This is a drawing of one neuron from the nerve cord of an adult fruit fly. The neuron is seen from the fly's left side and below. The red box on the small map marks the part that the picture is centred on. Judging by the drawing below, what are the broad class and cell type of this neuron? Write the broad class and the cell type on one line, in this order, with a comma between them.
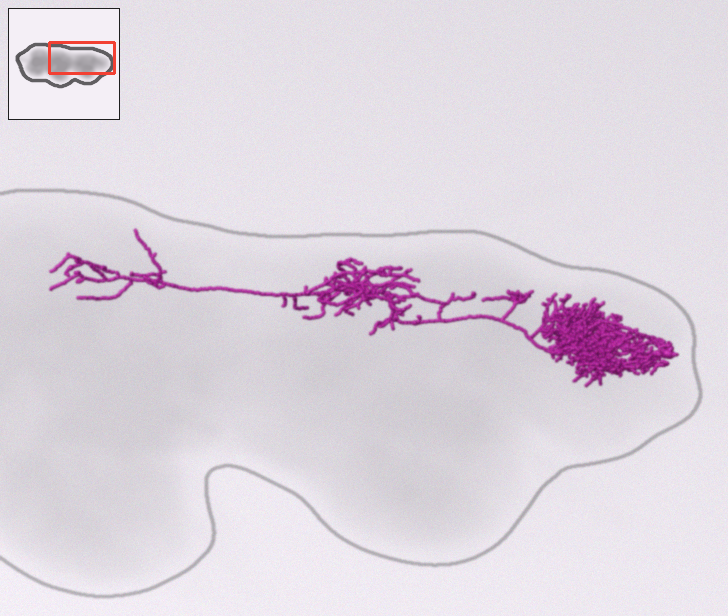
nerve-cord intrinsic neuron, INXXX087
